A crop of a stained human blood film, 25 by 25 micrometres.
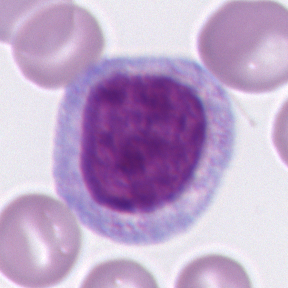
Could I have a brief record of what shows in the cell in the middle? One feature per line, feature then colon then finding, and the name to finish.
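Position: nucleus roughly central, I'd say, with cytoplasm rimming every side
Chromatin: coarse, clumped into dark patches, paler gaps between
Nucleoli: none distinct that I can make out
Cytoplasm: finely stippled, no coarse granules
Cell size: about 17 micrometres across
Nucleus size: about 12 micrometres across, filling about 50% of the cell's area
Name: myelocyte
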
